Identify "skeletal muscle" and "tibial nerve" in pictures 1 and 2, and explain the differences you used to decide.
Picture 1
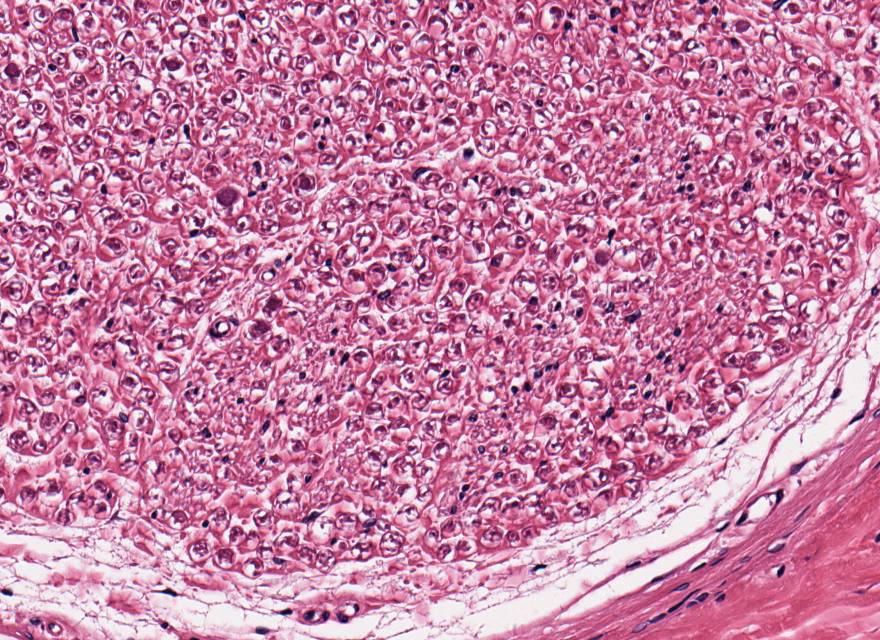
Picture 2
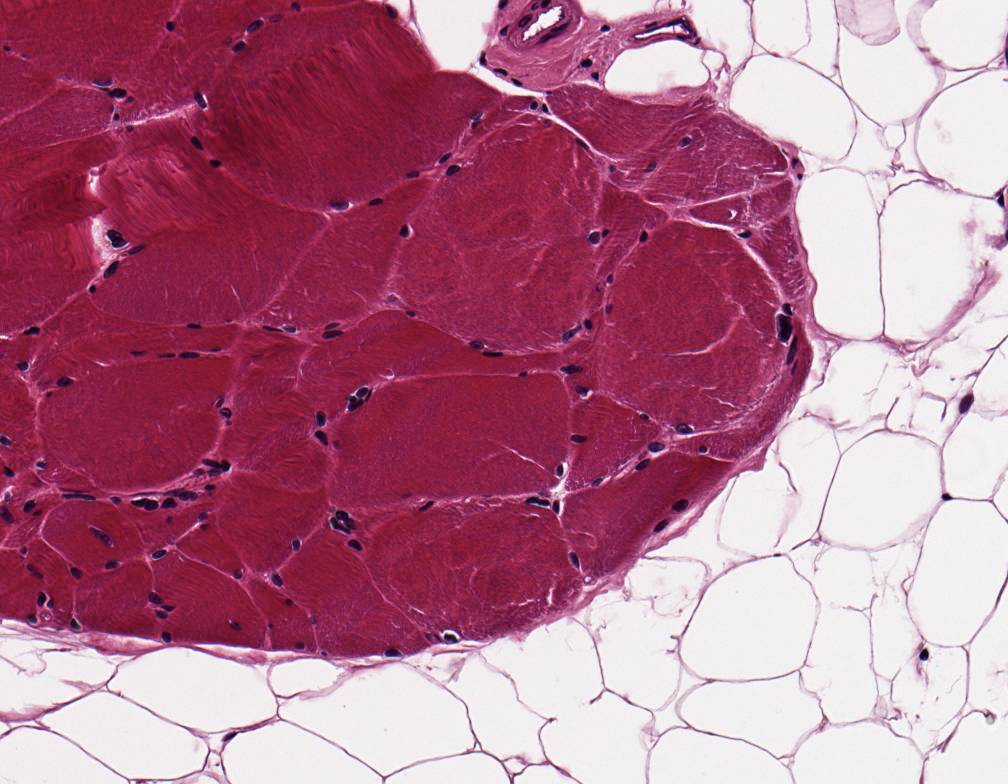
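The tibial nerve appears in picture 1, skeletal muscle in picture 2. The nerve shows one large rounded compartment of densely packed small round profiles, each cut across as a pale ring around a central dot. The muscle fibres, mostly cut across, are closely packed polygonal profiles with deep pink-red cytoplasm and nuclei at their edges, not centres. Several concentric layers of flattened cells with thin elongated nuclei wrap the compartment's lower and lower right edge, whereas only thin connective tissue strands separate the muscle fibres.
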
